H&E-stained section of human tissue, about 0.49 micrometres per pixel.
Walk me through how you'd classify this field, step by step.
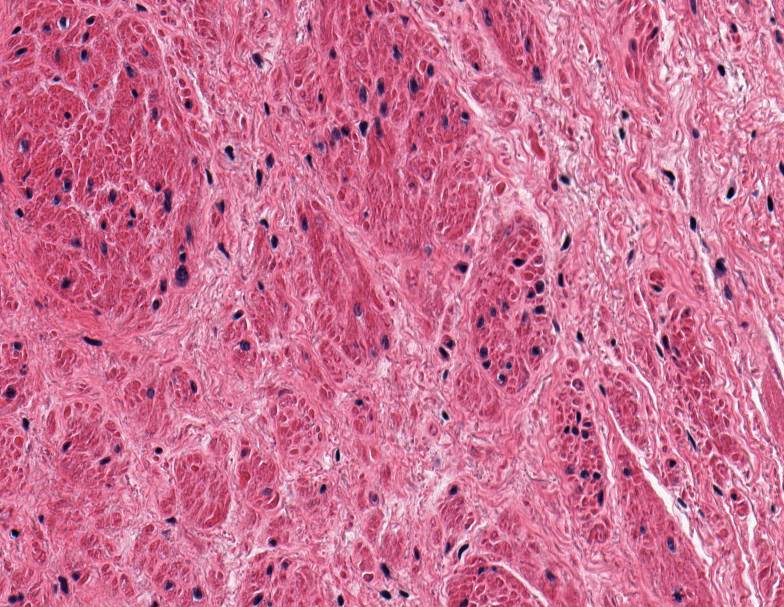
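The field is mainly fibromuscular stroma. Check one: the muscle cells have plentiful, deeply pink cytoplasm. Check two: their nuclei are small, dark blue and oval to spindle-shaped, scattered singly through the bundles.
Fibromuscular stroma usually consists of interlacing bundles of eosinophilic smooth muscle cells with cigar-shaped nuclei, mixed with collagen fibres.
Check three: paler pink, wavy collagen fibres make up the stroma between bundles. Check four: no epithelium or glands appear anywhere.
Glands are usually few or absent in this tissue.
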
